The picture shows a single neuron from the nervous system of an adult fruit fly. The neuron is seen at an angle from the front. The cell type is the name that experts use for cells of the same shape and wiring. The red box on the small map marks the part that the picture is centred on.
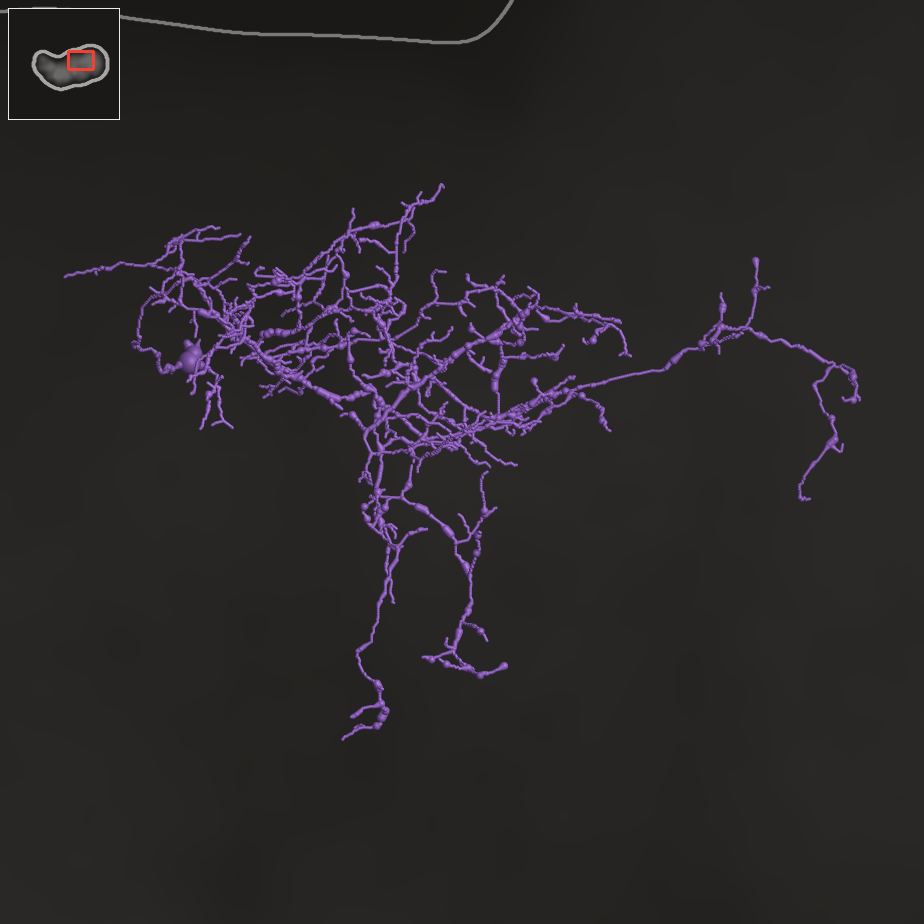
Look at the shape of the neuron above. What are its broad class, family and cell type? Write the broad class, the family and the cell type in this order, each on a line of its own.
central-brain intrinsic neuron
hemilineage DM4_dorsal
CRE078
